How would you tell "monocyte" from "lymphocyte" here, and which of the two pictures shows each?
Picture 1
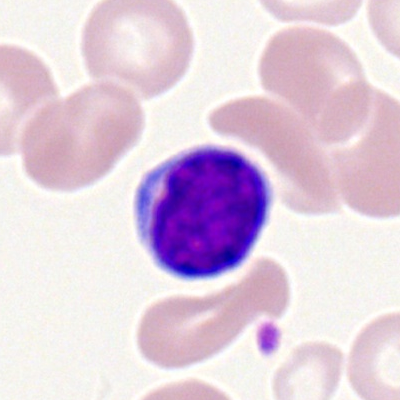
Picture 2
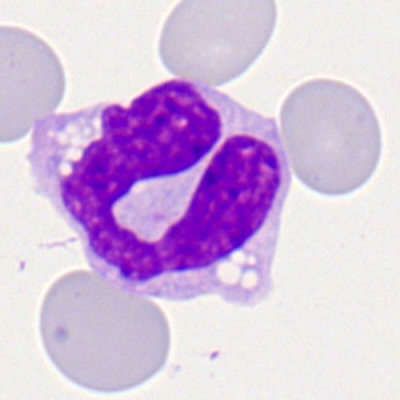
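A lymphocyte appears in picture 1 and a monocyte in picture 2. Nucleus: the lymphocyte's chromatin is dense, dark purple and coarsely clumped, while the monocyte's nucleus is bent into a U shape around a pale central notch; neither shows nucleoli.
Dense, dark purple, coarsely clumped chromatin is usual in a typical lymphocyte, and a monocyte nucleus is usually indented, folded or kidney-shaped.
Cytoplasm: the lymphocyte has only a scant pale blue rim, seen mainly on its left side, whereas the monocyte's cytoplasm is pale greyish-lilac.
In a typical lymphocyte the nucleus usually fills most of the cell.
Vacuoles: none are seen in the lymphocyte, but small clear vacuoles cluster at the left side and lower right of the monocyte's cytoplasm.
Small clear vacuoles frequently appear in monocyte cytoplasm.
Granules: the lymphocyte shows none, and the monocyte shows no coarse ones.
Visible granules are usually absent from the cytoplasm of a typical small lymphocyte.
Outline: smooth and nearly round in the lymphocyte, irregular with angular corners in the monocyte.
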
